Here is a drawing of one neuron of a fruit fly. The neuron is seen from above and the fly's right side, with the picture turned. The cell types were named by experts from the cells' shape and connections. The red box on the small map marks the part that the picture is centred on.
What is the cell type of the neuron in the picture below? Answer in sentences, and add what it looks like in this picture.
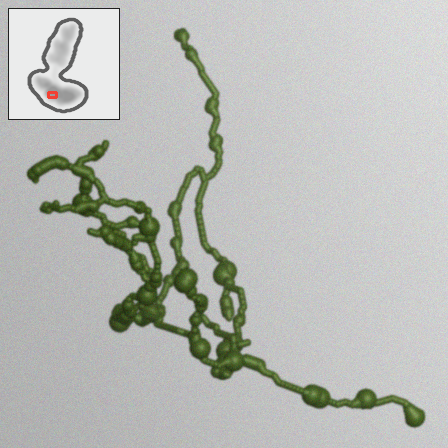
Its cell type is TPMN1. This is a sensory neuron entering the brain. It is in the brain and does not reach the nerve cord. No cell body is drawn.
